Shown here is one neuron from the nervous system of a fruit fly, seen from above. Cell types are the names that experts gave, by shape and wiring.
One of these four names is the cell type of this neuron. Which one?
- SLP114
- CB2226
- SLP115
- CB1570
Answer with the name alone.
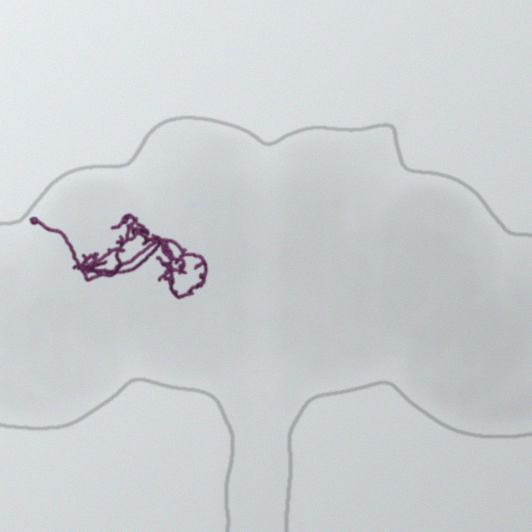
SLP115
